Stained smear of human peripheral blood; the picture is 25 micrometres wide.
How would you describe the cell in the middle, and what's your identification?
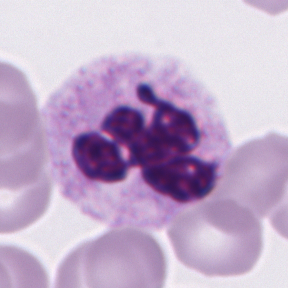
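Three or more separate lobes make up the nucleus, whose chromatin is dark purple and coarsely clumped. The cytoplasm is pale pinkish-lilac and filled with fine pinkish-violet granules, evenly scattered. Across, the cell measures about 16 micrometres. It is a segmented neutrophil.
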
